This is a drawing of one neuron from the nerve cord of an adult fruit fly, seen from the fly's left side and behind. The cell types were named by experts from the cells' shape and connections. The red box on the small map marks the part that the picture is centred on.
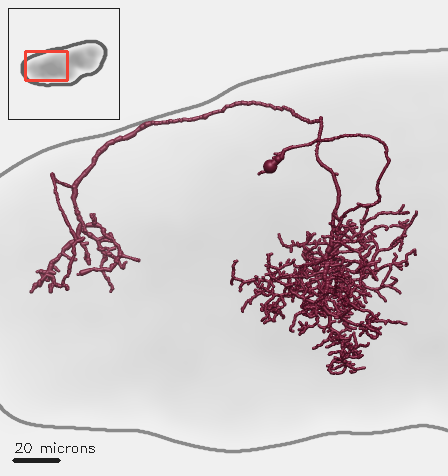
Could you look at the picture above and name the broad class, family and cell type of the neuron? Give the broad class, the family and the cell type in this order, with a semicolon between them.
nerve-cord intrinsic neuron; hemilineage 19A; IN19A014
